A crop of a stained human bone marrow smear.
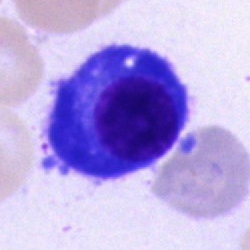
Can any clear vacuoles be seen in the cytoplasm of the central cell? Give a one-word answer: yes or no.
Yes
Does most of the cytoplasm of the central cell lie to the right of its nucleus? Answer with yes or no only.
No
